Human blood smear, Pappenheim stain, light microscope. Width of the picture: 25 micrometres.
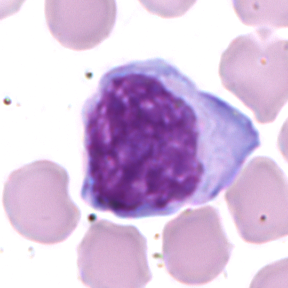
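Plasma cell in a peripheral blood smear. Notice first the angular outline, with a pointed corner on the right. The nucleus lies toward the left side of the cell. Look closely at the chromatin: it is coarse and clumped, with dark purple patches separated by paler gaps. The cytoplasm shows no granules.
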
